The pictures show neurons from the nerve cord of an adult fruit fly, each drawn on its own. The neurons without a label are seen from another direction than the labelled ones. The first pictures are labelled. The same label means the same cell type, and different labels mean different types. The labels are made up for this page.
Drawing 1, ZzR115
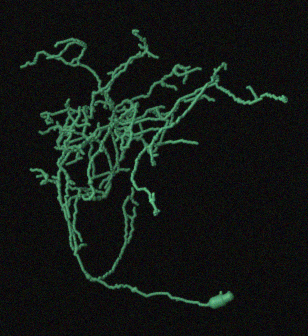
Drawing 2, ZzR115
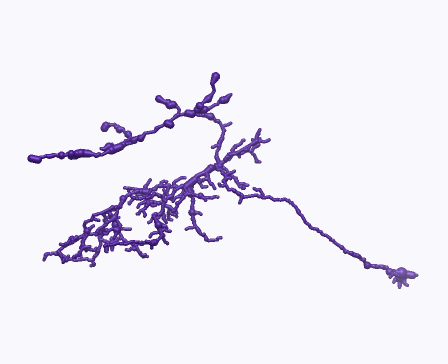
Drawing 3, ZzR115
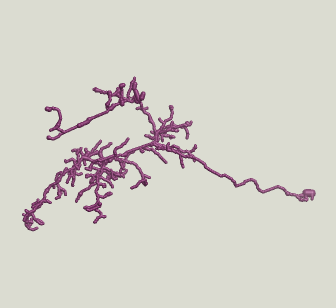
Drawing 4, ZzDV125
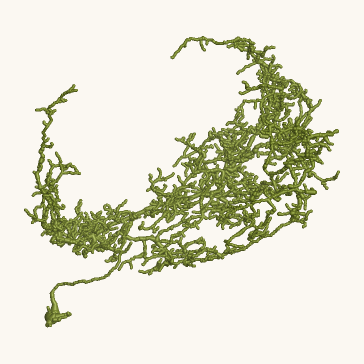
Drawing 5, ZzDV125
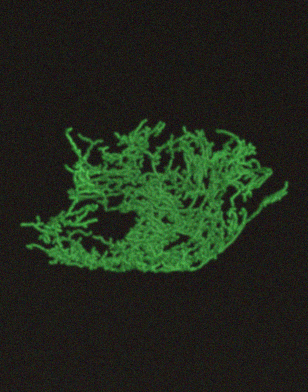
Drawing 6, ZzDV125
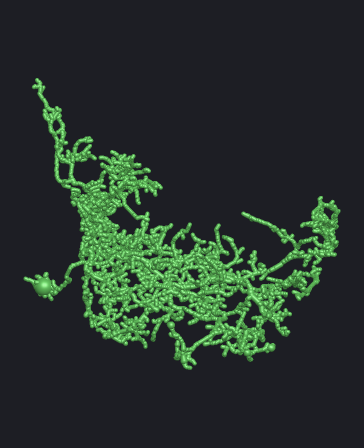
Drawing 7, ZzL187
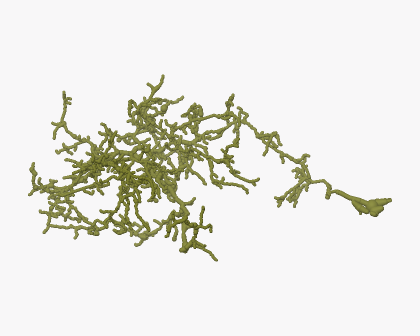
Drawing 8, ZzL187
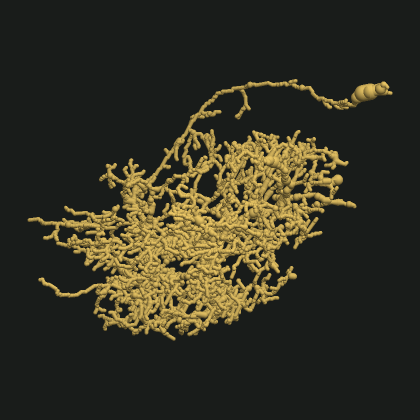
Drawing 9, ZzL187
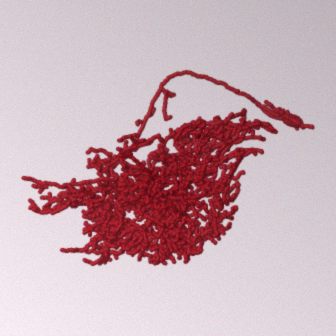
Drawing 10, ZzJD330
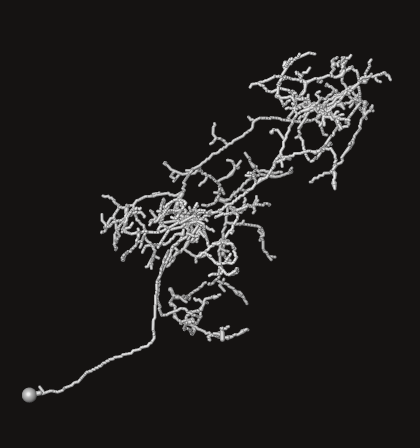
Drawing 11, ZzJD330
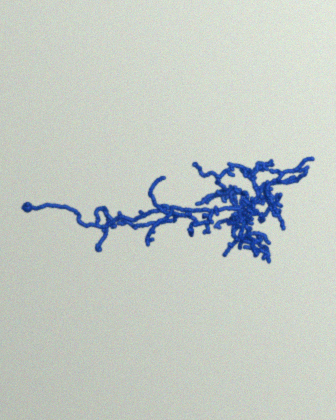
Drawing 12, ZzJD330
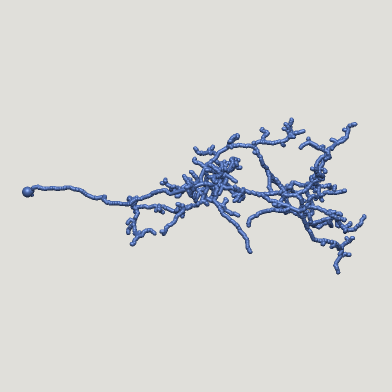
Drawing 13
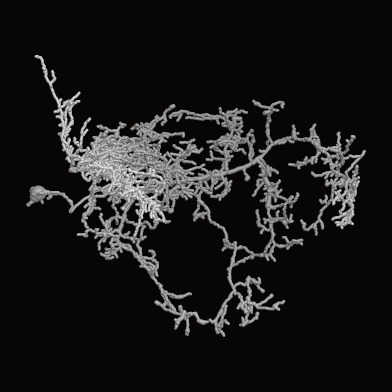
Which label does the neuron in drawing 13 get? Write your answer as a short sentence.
It belongs to ZzDV125.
